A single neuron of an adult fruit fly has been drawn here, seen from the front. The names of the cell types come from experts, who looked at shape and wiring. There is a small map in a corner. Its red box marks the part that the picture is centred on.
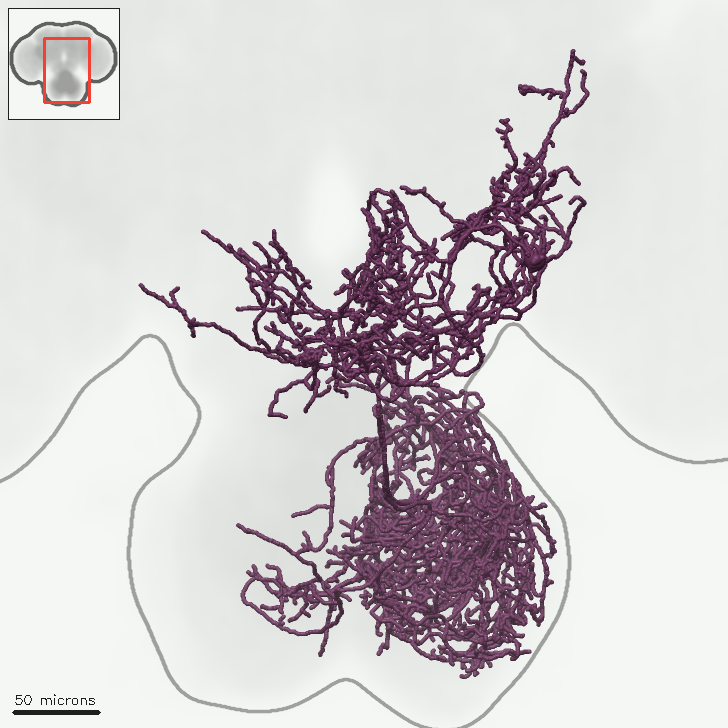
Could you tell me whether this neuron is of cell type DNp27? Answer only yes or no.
no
